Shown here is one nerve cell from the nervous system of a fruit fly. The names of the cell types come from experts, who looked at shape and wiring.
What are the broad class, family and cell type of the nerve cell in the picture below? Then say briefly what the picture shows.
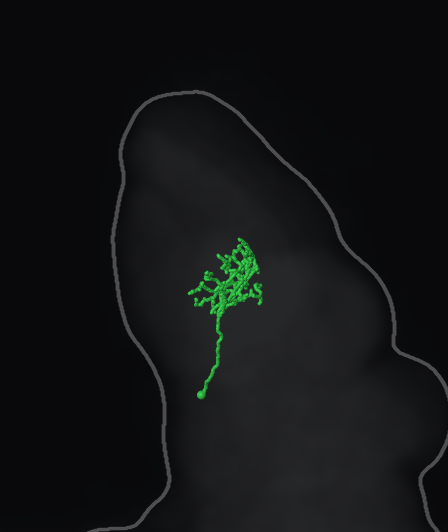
This is an optic-lobe intrinsic neuron. The family is Li. The cell type is Li18a. It lies in the brain. The cell body is at the bottom of the picture.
